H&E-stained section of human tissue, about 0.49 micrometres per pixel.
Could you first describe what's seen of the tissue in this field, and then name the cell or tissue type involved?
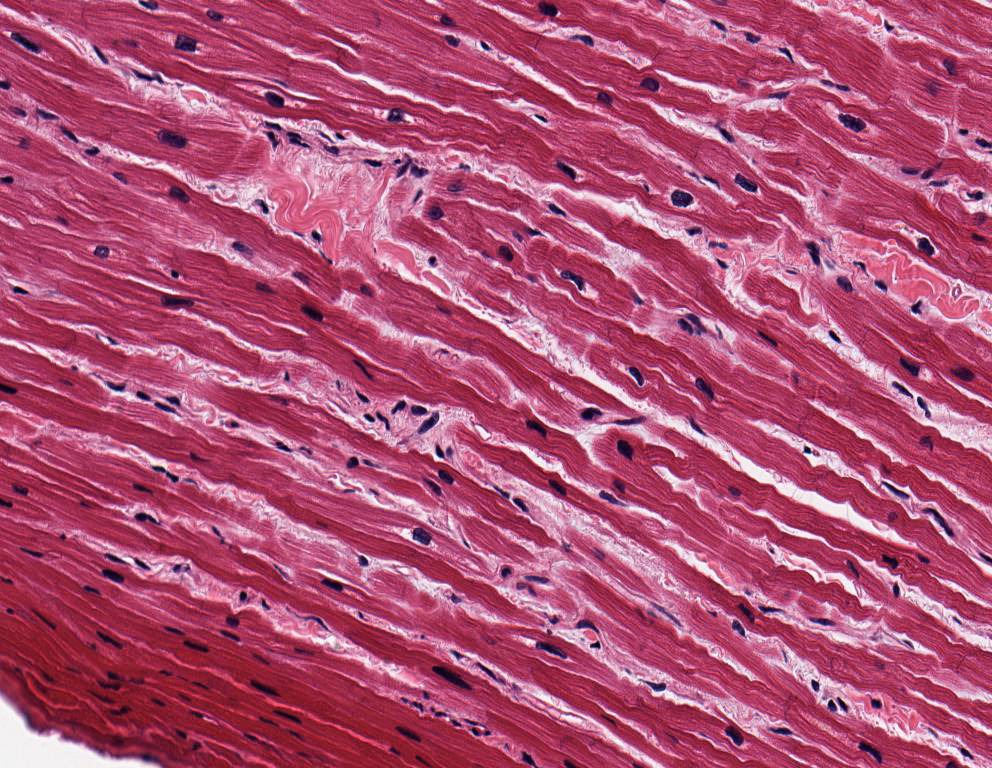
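Have a look at how the muscle fibres run in parallel, diagonally from upper left to lower right, across the whole field. A few of them branch and join their neighbours. Their nuclei are oval and sit in the centre of each fibre. In the thin connective tissue between fibres you'll spot small, dark, elongated nuclei. That's atrial appendage of the heart.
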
